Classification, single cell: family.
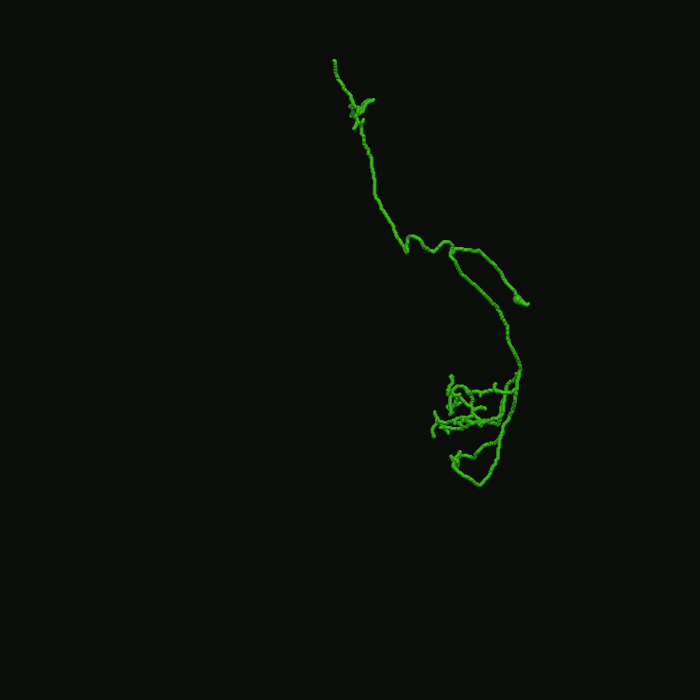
hemilineage VLPp&l1_lateral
